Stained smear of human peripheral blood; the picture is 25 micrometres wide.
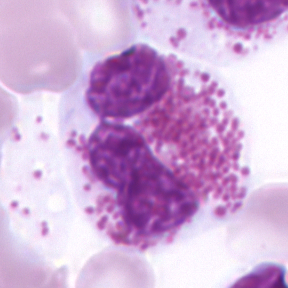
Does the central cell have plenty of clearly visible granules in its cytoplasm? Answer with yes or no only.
Yes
